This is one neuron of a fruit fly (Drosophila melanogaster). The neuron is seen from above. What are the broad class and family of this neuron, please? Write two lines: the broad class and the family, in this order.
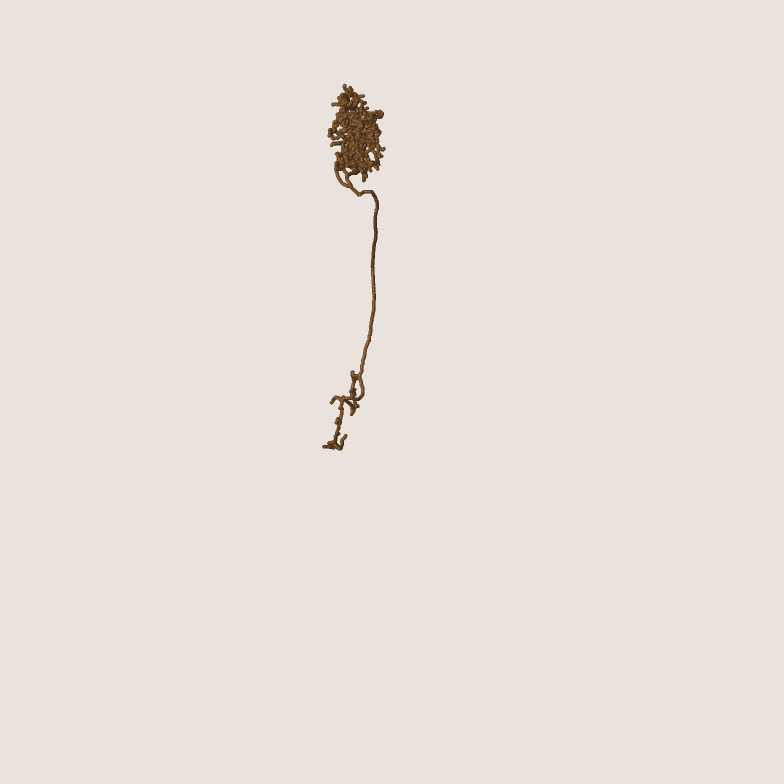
descending neuron
hemilineage MX12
